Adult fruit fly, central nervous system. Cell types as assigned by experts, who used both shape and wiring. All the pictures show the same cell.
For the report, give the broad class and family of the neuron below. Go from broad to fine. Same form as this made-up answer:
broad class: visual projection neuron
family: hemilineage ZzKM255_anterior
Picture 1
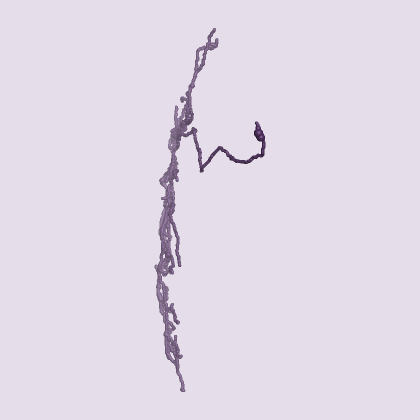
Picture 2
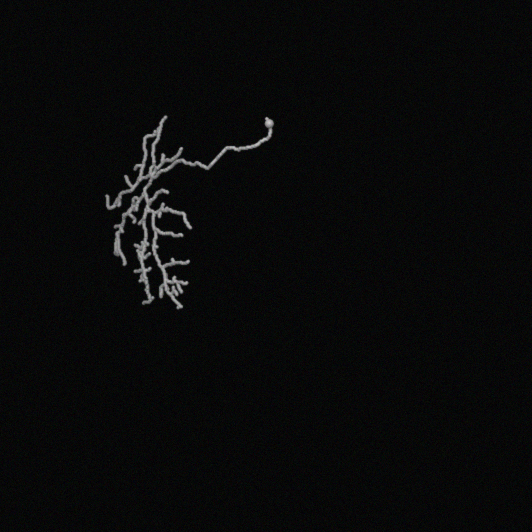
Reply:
broad class: optic-lobe intrinsic neuron
family: Cm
